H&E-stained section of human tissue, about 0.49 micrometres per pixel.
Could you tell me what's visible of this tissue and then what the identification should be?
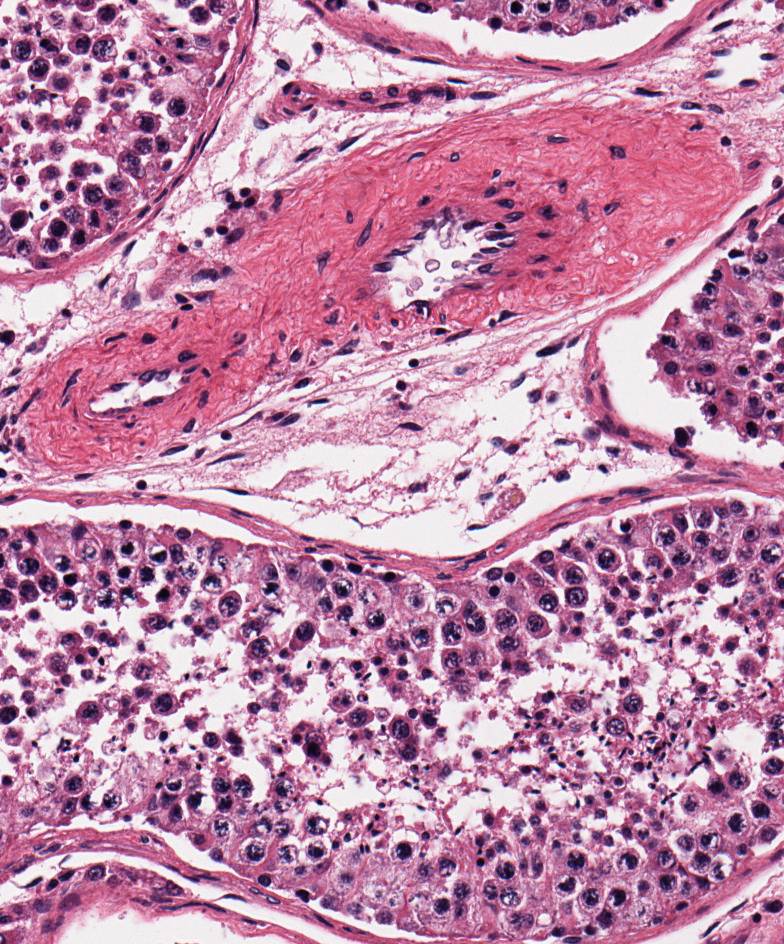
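Large tubules packed with cells occupy the lower half, top-left corner and right edge, with a band of loose stroma crossing the upper middle. Many layers of rounded cells with round dark nuclei fill them, within thin pink walls holding flattened, elongated nuclei. This is testis.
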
